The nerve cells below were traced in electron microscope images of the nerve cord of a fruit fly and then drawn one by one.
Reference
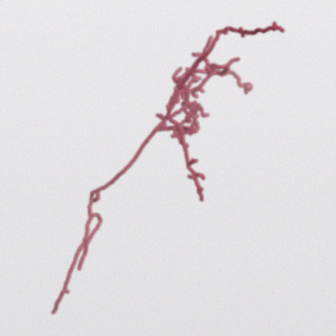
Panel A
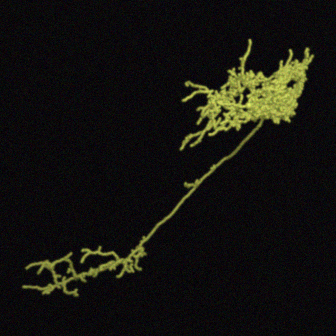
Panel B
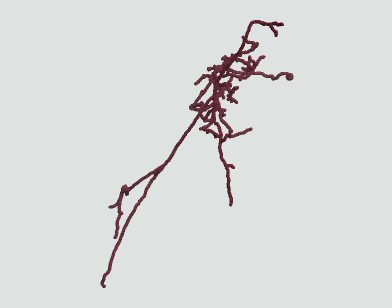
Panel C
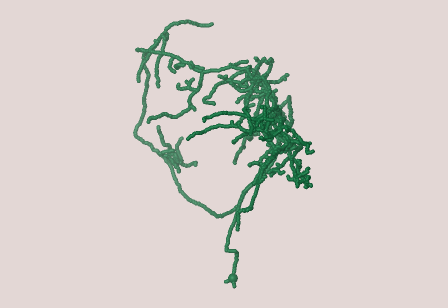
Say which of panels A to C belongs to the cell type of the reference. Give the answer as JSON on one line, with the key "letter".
{"letter": "B"}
